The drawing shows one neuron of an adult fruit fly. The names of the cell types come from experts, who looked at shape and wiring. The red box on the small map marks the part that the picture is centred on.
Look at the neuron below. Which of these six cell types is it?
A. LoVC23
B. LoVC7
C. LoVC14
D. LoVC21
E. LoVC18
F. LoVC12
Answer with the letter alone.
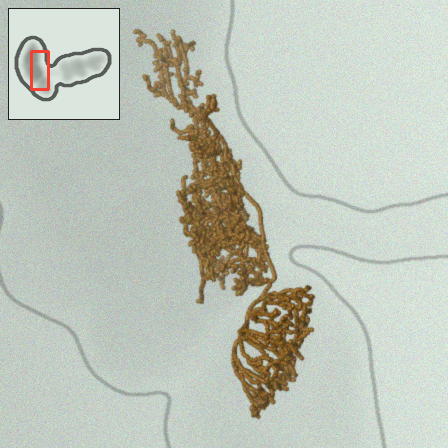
B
